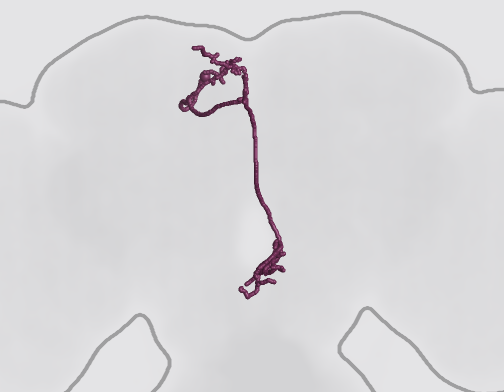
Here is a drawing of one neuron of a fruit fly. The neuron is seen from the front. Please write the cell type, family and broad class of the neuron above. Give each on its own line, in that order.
SMP487
hemilineage SMPpv1
central-brain intrinsic neuron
